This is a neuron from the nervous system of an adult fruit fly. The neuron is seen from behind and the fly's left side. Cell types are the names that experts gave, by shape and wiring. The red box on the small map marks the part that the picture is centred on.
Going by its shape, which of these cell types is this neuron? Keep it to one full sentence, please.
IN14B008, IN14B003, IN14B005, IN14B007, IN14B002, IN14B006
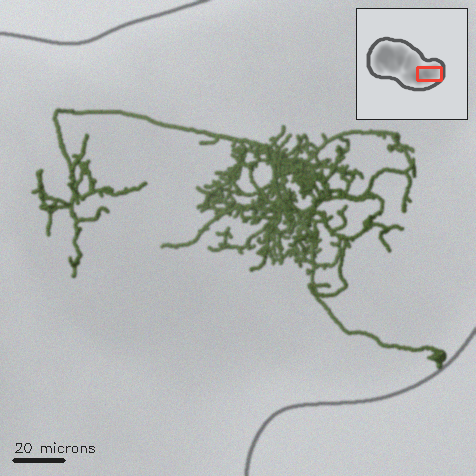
This neuron represents the cell type IN14B006.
